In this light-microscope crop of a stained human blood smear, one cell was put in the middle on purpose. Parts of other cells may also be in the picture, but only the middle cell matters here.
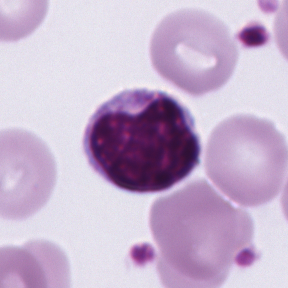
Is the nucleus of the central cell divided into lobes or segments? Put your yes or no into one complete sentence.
No, in this cell the nucleus is one undivided round, oval or kidney-shaped compact mass.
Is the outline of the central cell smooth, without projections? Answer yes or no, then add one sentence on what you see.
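Yes. The cell outline is round and smooth.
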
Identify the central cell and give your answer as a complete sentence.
This crop has a large granular lymphocyte at its centre.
